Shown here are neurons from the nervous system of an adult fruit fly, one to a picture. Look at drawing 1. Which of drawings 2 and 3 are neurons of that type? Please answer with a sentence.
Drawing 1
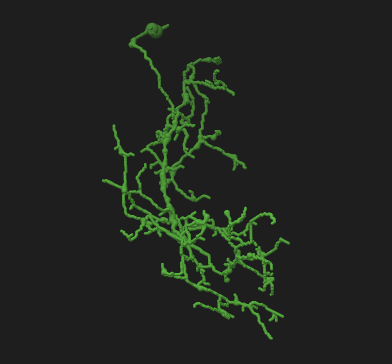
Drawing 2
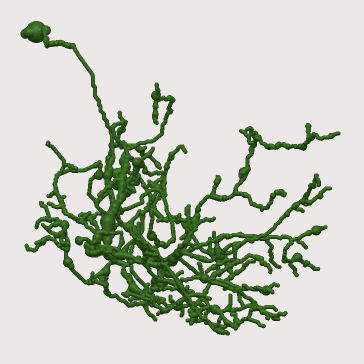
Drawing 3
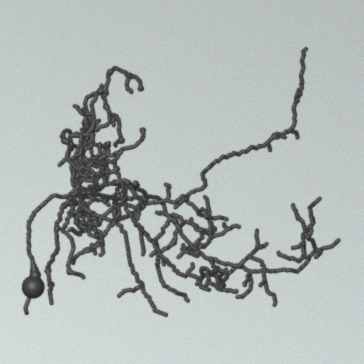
Drawing 2 is of the same cell type.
